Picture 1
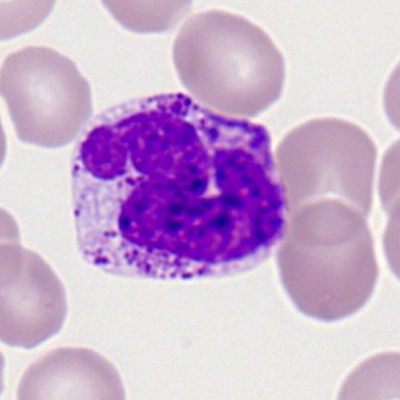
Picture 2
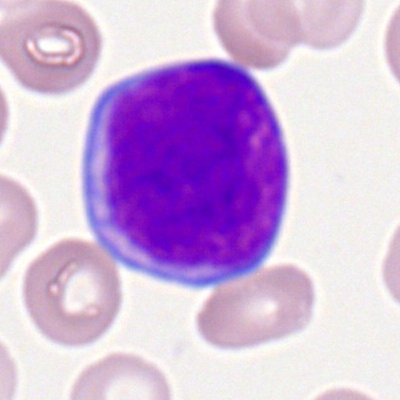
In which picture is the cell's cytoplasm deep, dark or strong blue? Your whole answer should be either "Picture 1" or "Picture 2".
Picture 2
